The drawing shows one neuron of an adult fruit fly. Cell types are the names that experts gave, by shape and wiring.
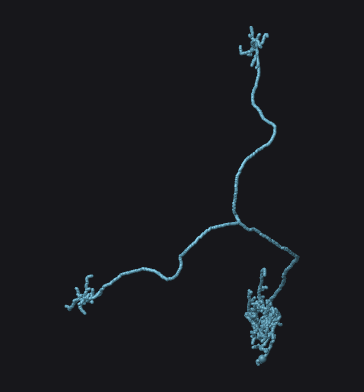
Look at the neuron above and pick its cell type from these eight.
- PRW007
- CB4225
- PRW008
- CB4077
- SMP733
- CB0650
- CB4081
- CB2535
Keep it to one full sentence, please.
This neuron has been assigned cell type CB0650.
